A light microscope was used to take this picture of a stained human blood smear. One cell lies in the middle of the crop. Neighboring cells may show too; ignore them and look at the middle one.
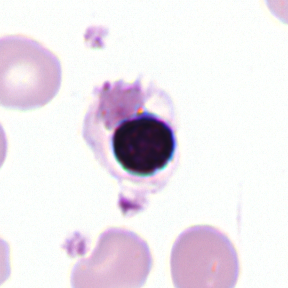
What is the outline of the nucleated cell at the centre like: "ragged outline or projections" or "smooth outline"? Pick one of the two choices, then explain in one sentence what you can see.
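Ragged outline or projections. The outer edge of the cytoplasm is irregular and ragged.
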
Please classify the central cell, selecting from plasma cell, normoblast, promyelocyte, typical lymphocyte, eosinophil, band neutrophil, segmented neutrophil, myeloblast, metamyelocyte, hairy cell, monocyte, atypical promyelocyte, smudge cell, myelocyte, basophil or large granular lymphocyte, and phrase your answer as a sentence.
The target cell in the middle of the crop is a normoblast.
